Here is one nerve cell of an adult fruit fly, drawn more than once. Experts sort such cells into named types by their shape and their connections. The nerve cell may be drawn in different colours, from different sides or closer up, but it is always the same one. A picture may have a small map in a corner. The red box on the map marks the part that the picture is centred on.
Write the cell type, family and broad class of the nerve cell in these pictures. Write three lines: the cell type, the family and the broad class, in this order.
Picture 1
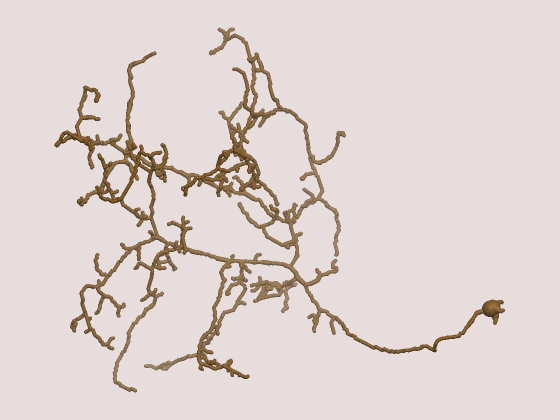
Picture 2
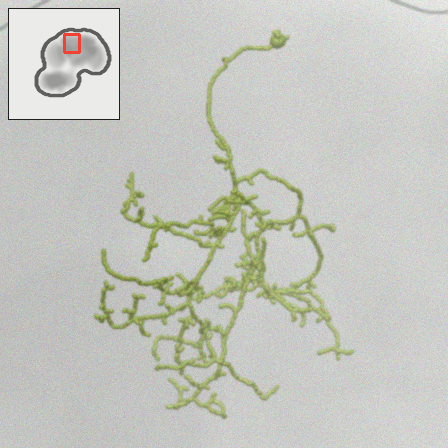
CL187
hemilineage SMPp&v1_posterior
central-brain intrinsic neuron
